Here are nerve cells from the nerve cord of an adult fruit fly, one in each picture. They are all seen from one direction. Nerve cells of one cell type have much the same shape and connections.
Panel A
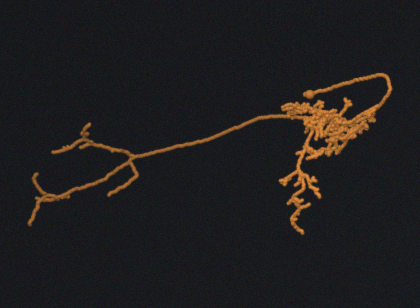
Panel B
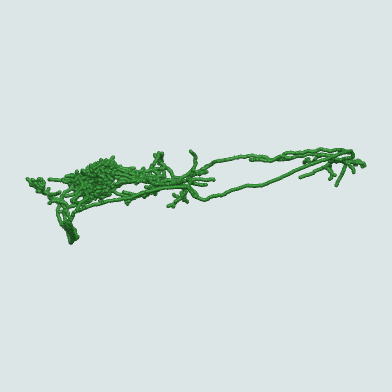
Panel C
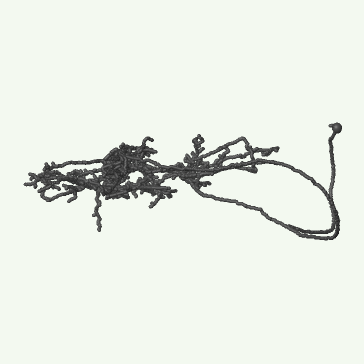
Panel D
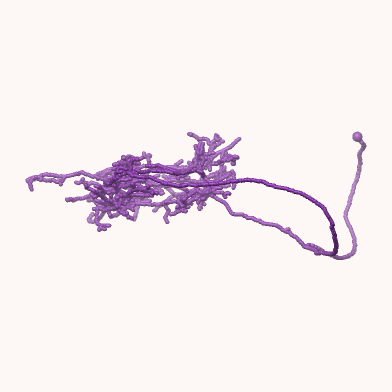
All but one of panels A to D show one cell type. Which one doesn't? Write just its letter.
A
